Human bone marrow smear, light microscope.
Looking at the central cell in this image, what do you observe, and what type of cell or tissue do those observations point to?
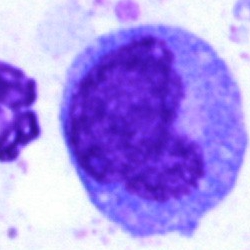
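You'll notice a roughly round outline, with the nucleus sitting toward the left part of the cell. There's plenty of cytoplasm, blue-grey, holding fine, faint lilac granules. That one's a monocyte.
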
